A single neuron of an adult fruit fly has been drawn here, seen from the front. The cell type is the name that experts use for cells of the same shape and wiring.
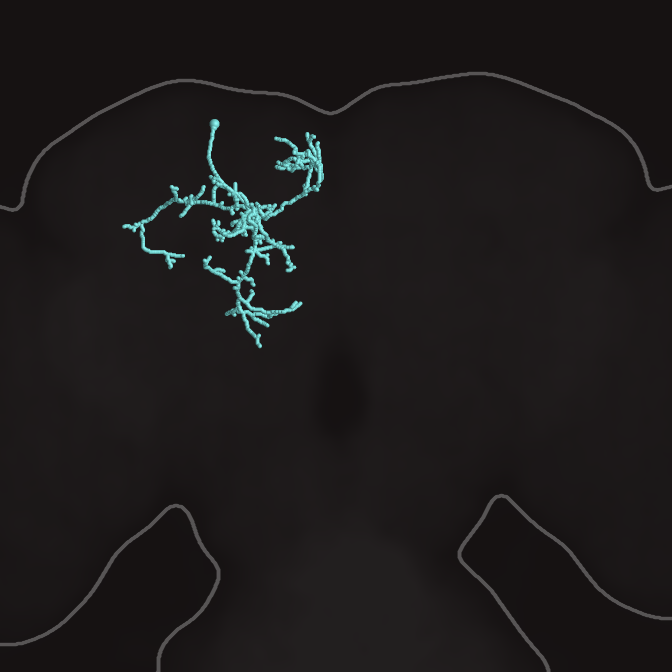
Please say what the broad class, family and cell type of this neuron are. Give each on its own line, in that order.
central-brain intrinsic neuron
hemilineage CLp1
CL160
